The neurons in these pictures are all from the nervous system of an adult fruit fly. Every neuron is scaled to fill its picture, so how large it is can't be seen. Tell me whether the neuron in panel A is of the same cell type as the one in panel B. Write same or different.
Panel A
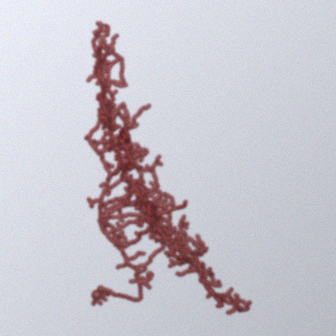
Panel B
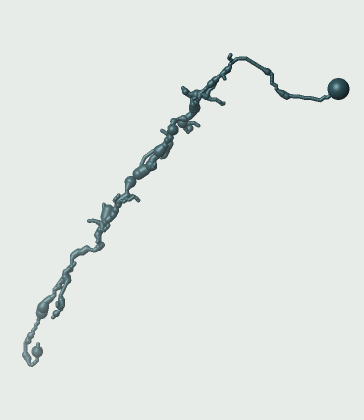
different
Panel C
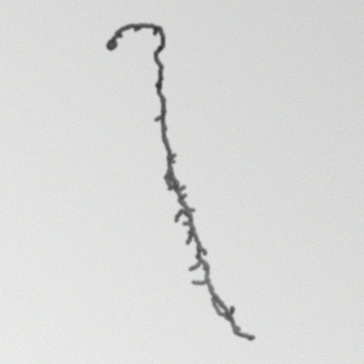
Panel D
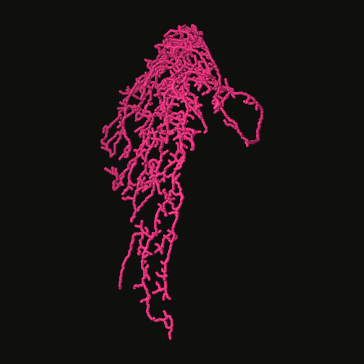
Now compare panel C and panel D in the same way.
different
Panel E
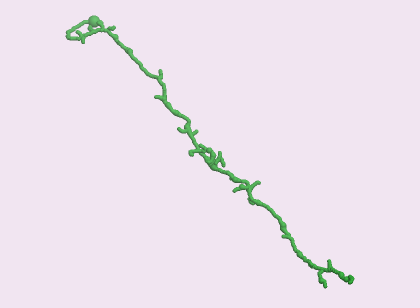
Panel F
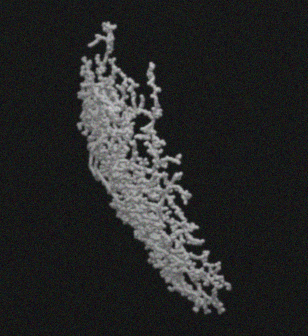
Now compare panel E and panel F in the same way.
different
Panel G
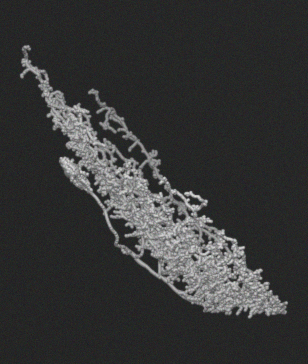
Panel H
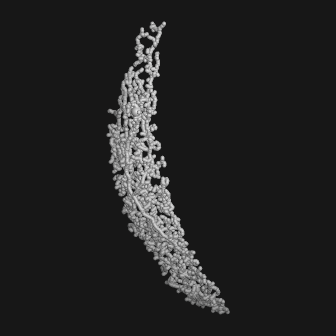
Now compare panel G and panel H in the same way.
same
